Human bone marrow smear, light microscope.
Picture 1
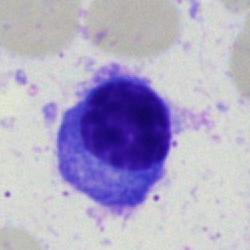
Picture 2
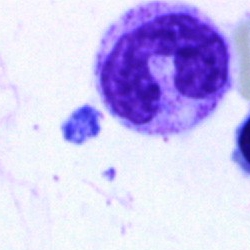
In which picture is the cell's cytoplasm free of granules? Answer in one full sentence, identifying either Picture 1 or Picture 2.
Picture 1 shows a cell whose cytoplasm has no visible granules.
